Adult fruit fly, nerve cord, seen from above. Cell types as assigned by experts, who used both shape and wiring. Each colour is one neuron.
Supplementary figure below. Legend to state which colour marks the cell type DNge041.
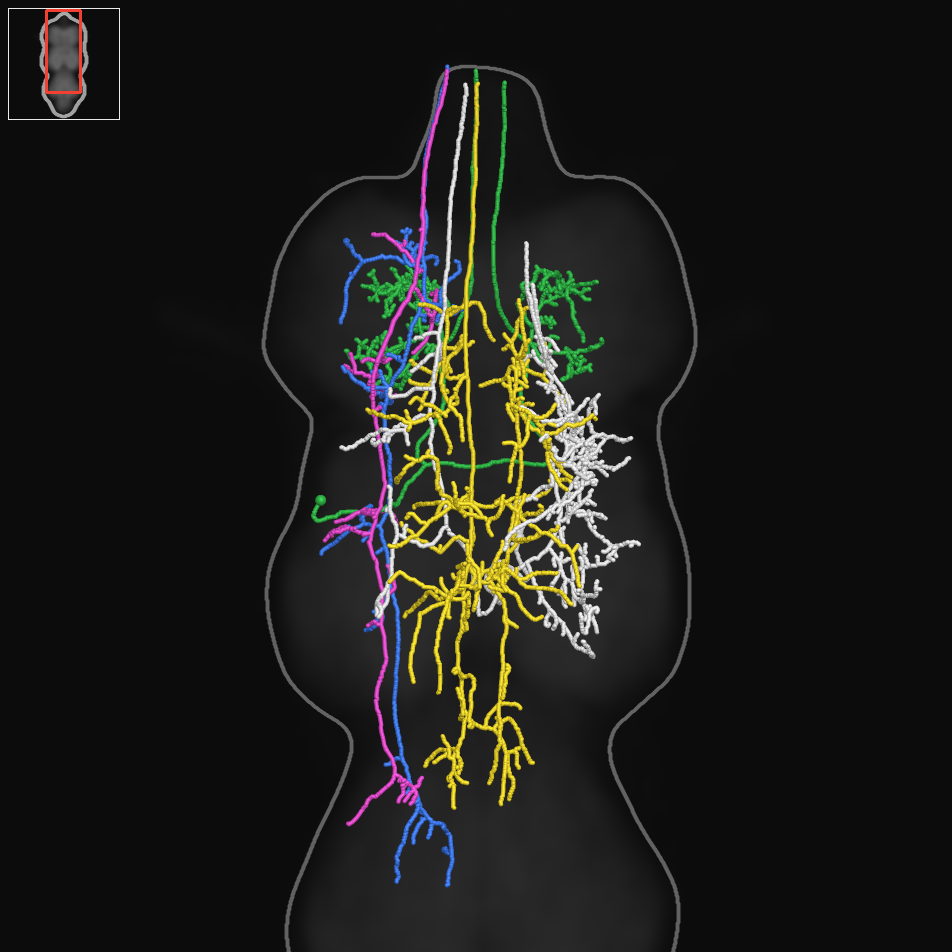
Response: blue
